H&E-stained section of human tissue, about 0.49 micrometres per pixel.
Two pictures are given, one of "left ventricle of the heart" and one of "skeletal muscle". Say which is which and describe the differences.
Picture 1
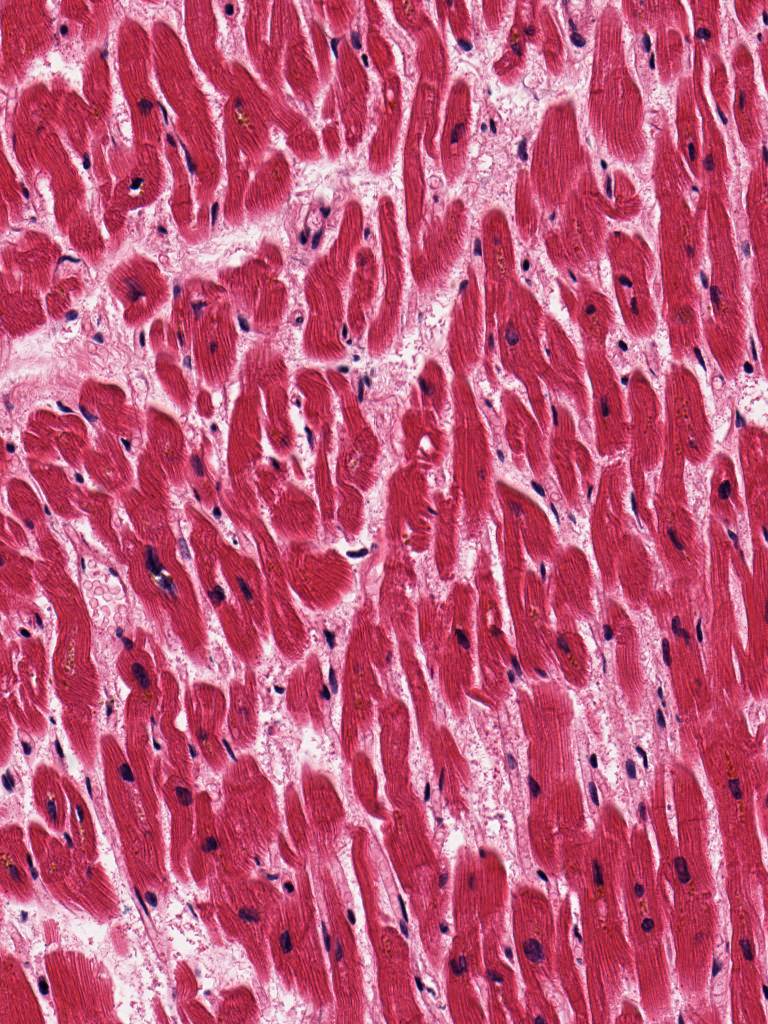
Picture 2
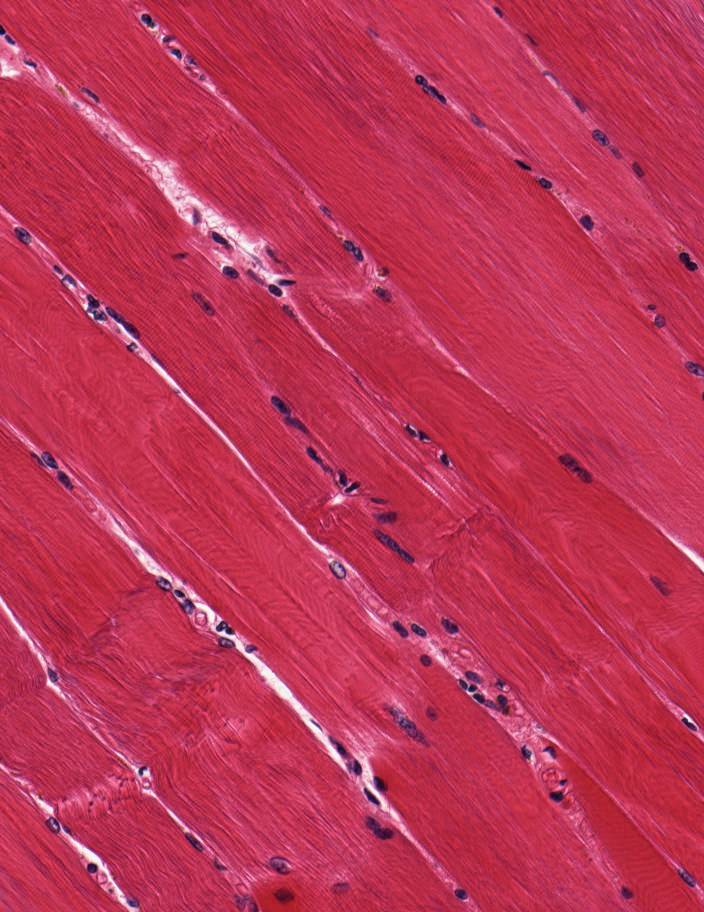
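Picture 1 is the left ventricle of the heart, and picture 2 is skeletal muscle. First point, fibre shape: in picture 1 many fibres branch and join their neighbours, while in picture 2 they are broad, unbranched cylinders lying side by side, running diagonally from upper left to lower right. Second point, cytoplasm: picture 1 shows pink cytoplasm with fine lengthwise striations, whereas picture 2 is deeply eosinophilic, an intense red-pink. Third point, nuclei: in picture 2 the dark, elongated nuclei lie at the fibre edges rather than in the centres.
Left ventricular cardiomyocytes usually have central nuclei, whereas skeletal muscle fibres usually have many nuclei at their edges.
Last, in picture 1, small dark, elongated nuclei lie singly in pale spaces between fibres, and some fibres hold fine golden-brown granules beside their nuclei.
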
